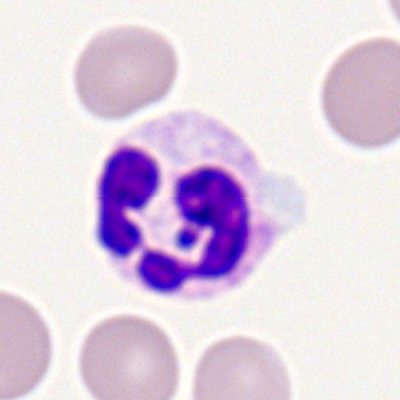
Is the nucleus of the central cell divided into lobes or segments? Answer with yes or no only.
Yes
